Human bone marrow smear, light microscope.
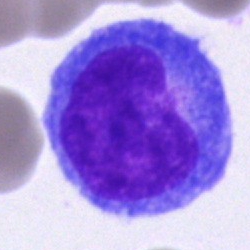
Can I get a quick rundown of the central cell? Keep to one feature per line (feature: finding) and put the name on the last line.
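Nucleus: fills most of the cell, placed toward the left
Notch: cut into the upper right side of the nucleus
Chromatin: mottled, with darker and lighter patches
Cytoplasm: stains blue
Name: blast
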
